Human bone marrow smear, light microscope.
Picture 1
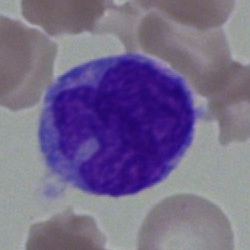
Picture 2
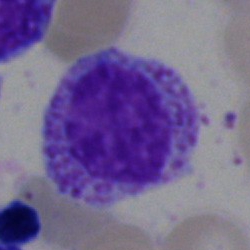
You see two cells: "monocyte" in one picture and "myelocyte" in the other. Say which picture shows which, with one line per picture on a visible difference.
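The cell in picture 1 is a monocyte. No granules are visible in the cytoplasm.
The cell in picture 2 is a myelocyte. Coarse purple granules crowd the cytoplasmic rim.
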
